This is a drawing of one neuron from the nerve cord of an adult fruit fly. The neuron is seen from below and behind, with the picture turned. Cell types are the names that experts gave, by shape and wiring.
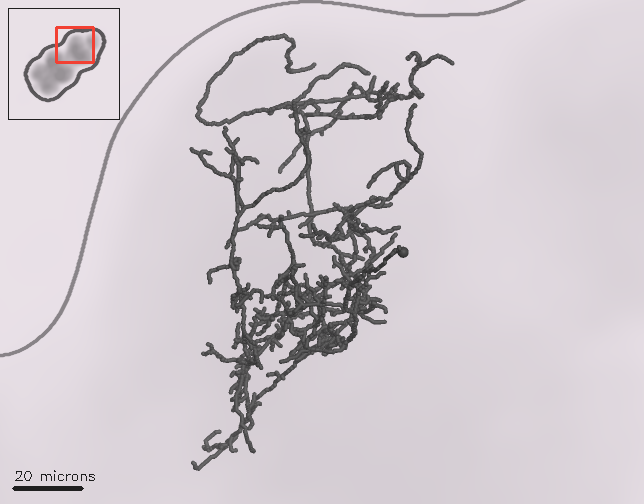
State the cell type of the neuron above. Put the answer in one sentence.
The cell type is IN04B075.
